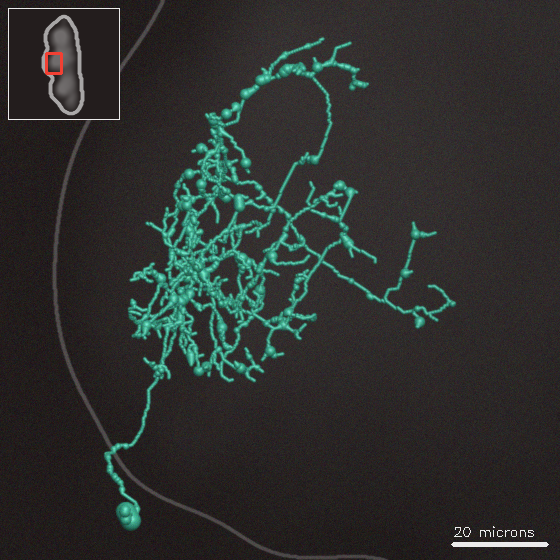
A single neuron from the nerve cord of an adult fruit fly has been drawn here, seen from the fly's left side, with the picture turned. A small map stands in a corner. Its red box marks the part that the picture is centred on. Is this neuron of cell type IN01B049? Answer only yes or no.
no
